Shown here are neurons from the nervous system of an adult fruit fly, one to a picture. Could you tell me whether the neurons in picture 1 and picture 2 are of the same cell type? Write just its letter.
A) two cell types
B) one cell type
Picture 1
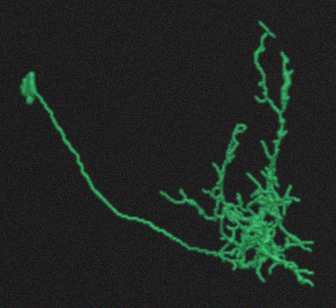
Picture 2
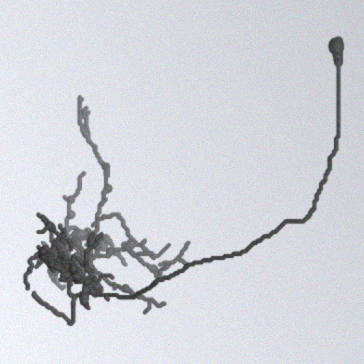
A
